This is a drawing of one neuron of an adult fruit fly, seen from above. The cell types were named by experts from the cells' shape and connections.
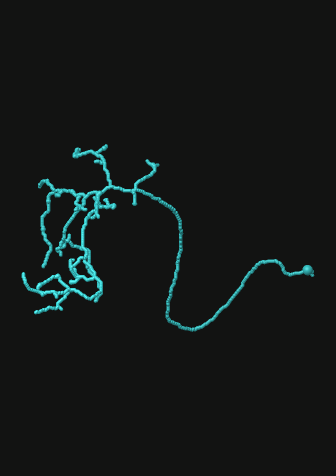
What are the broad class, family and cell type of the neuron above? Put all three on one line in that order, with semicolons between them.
central-brain intrinsic neuron; hemilineage VPNl&d1_dorsal; LHAV5a2_a1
